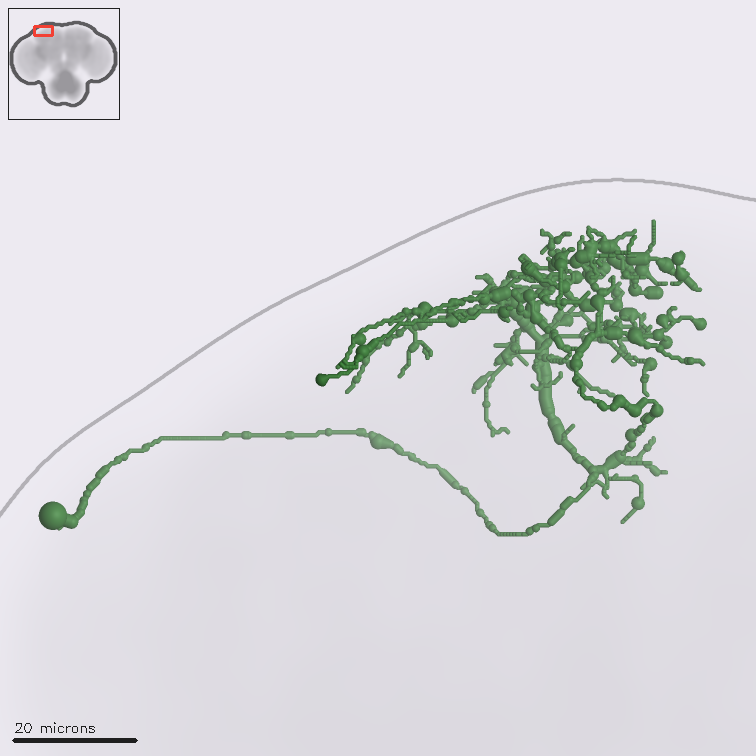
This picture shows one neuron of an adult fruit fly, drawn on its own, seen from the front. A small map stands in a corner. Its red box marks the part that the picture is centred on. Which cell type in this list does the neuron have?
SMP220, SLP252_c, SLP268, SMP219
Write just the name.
SLP252_c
